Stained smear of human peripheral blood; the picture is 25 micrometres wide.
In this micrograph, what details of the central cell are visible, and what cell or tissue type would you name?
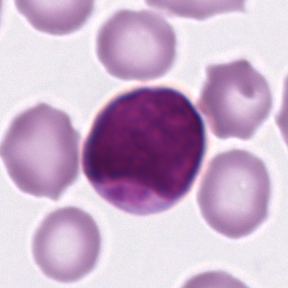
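Surface: no hairlike projections. Nucleus fills almost the whole cell, sitting toward the top. Cytoplasm visible mainly at the bottom, only a thin crescent. No nucleoli visible. Cell: myeloblast.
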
